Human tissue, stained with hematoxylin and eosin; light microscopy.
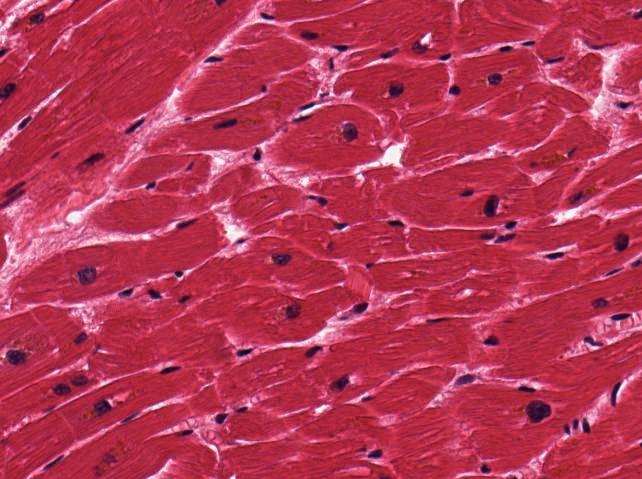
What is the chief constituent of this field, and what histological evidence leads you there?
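Myocardium occupies this field. Closely packed striated muscle fibres fill it, separated only by thin pale spaces. The fibres branch and join neighbouring fibres rather than running as separate parallel cylinders.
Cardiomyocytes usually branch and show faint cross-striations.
Small dark elongated nuclei lie in the narrow spaces between fibres.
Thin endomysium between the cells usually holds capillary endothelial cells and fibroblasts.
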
